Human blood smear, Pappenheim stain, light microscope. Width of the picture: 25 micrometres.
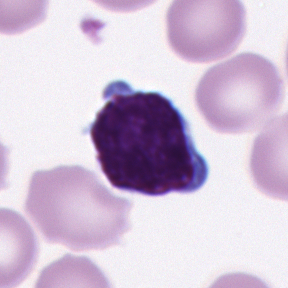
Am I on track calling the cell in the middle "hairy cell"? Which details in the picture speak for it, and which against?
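Nucleus: a single unlobed mass, slightly angular in outline, filling about 80% of the cell's area.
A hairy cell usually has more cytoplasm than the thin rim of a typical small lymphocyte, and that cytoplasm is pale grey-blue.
With the nucleus taking up this much of the cell, this feature sides with typical lymphocyte rather than hairy cell. Nucleolus and chromatin: no nucleoli can be seen, and the chromatin is dark purple and coarsely clumped.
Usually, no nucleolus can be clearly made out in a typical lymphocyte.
The absent nucleolus agrees with typical lymphocyte. Granules: none are seen in the cytoplasm.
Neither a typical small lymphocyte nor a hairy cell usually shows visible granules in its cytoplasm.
This point fits both names. Cytoplasm: a small rounded bulge of blue cytoplasm projects from the upper left of the cell. Taken together, the cell is a typical lymphocyte, not a hairy cell.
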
